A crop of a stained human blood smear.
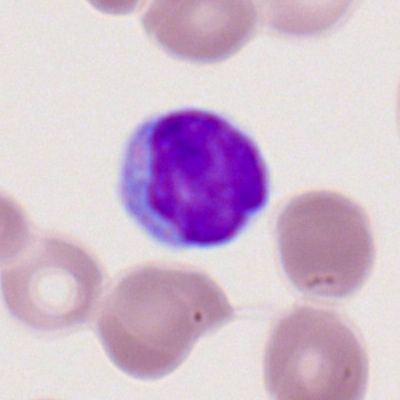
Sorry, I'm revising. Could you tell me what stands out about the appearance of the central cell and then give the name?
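Nucleus occupies most of the cell, set toward the right. Chromatin dense, coarsely clumped. Cytoplasm: narrow pale blue crescent on the left. Lymphocyte.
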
